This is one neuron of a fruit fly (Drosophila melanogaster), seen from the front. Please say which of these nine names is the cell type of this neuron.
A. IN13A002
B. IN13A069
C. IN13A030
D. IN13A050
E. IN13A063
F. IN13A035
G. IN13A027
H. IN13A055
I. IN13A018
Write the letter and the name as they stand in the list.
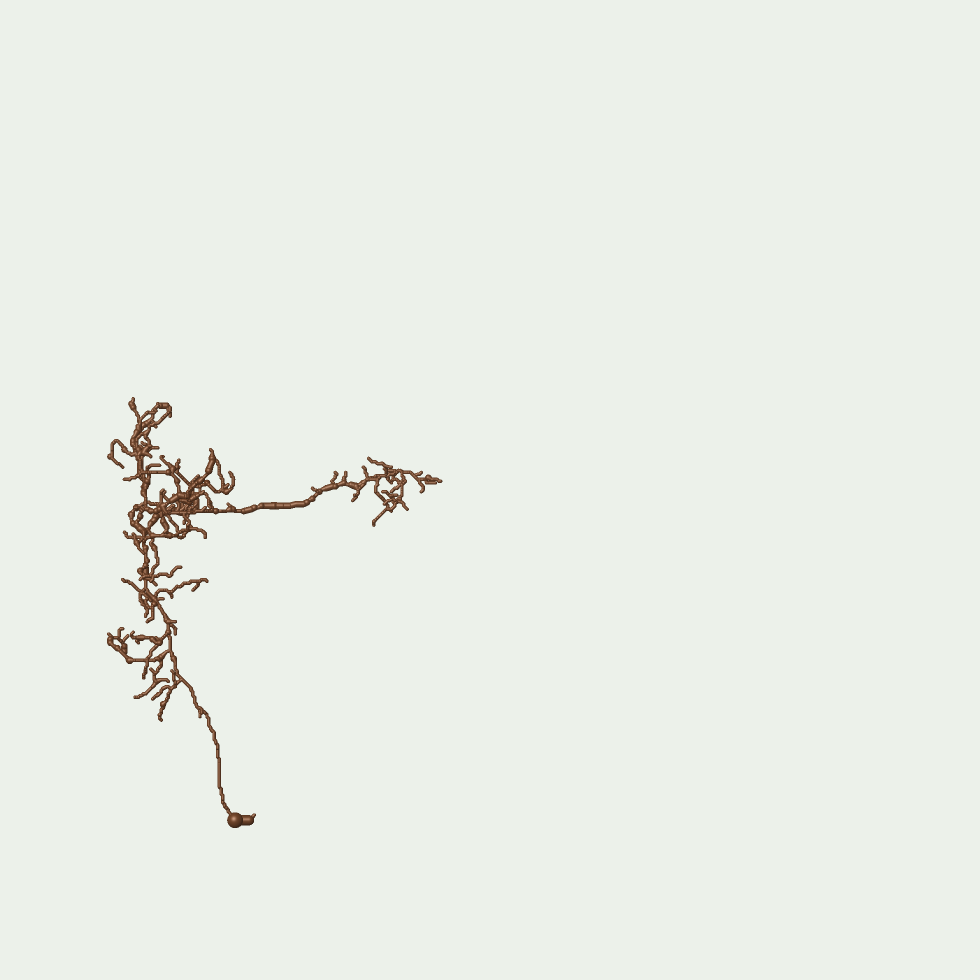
E. IN13A063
